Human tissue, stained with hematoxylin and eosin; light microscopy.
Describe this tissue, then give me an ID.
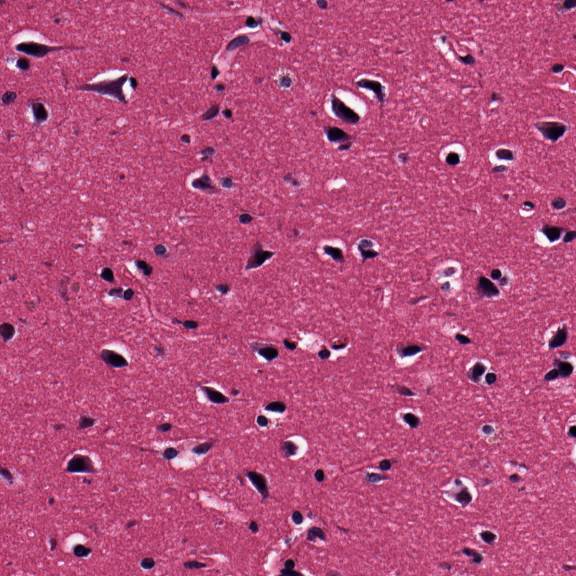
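Looking across the field, I see uniform pink, finely fibrillary neuropil, with cells spread evenly through it. Many of the scattered neuronal cell bodies are angular or triangular in outline. Between the neurons, small, round, dark glial nuclei lie singly all over the field. I find no epithelium, glands or fat cells anywhere. This is cerebral cortex.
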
